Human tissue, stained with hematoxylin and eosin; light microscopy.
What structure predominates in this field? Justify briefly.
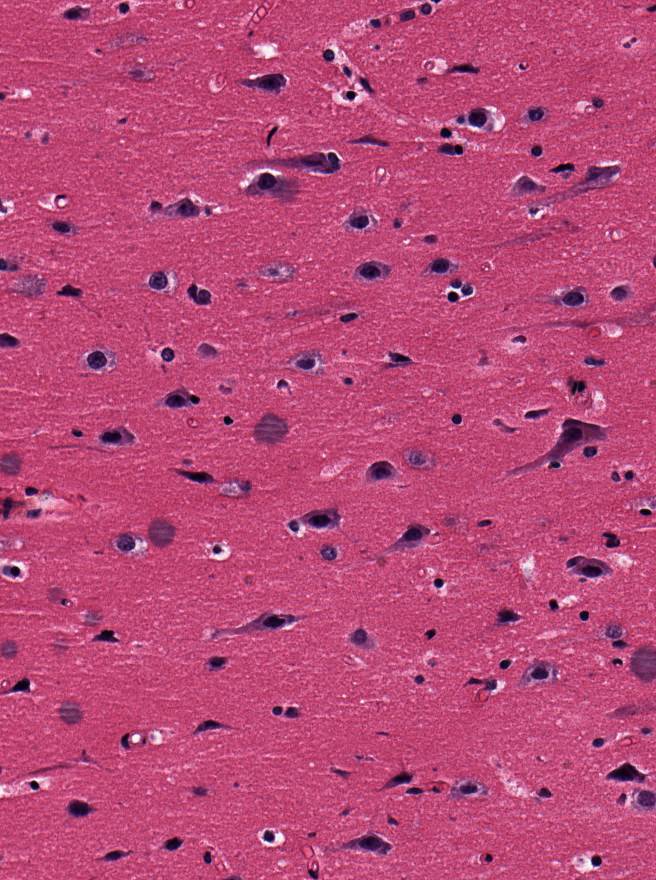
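Item one: cerebral cortex. Item two: finely fibrillary pink background, cells scattered singly and fairly evenly, not layered or grouped. Item three: angular, often triangular neurons tapering into processes, many with round, pale nuclei and prominent dark nucleoli.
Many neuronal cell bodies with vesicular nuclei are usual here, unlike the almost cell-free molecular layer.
Item four: small, round, dark nuclei between them.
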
